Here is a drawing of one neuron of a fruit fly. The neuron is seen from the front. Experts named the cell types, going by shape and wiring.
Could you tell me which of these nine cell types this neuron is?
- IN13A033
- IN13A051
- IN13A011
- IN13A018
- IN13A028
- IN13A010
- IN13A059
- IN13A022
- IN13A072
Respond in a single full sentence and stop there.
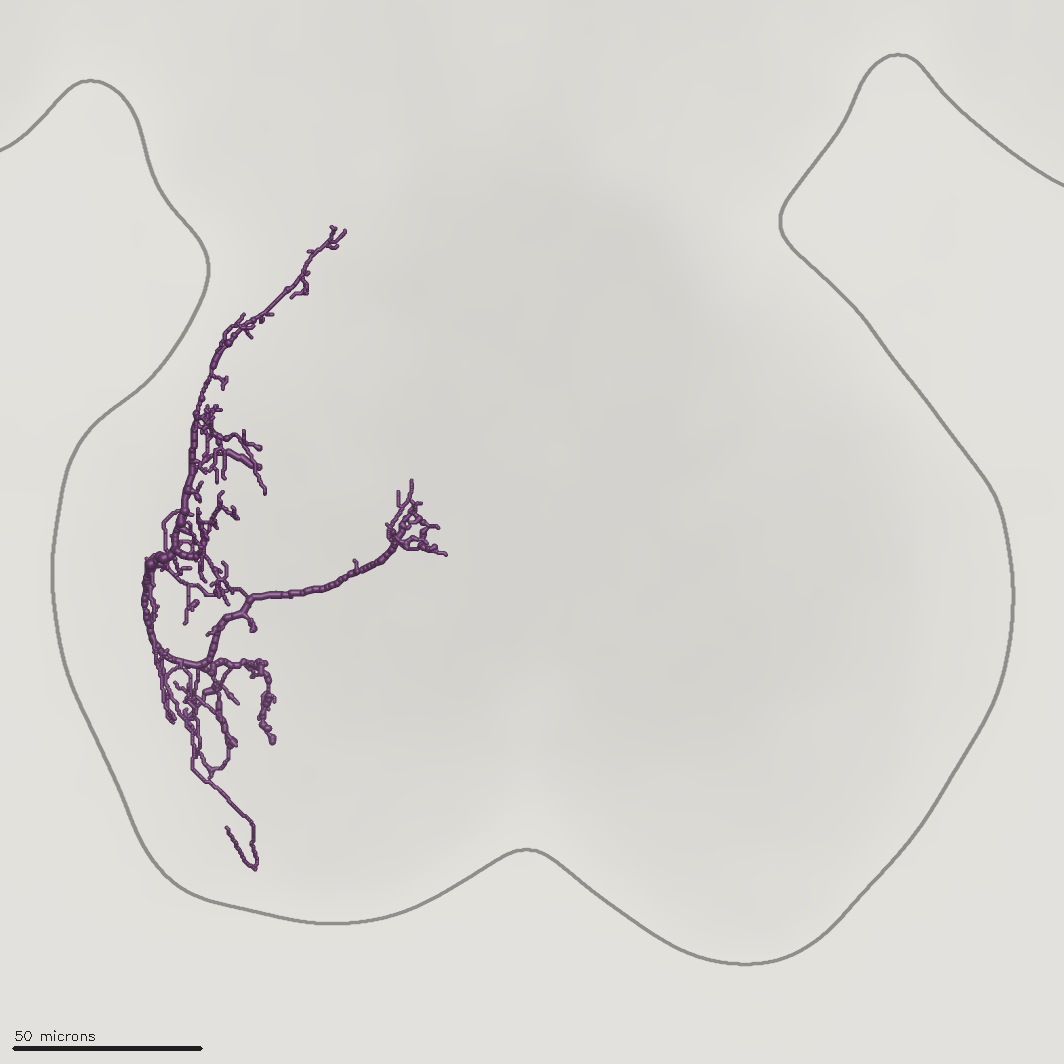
This neuron is typed as IN13A022.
